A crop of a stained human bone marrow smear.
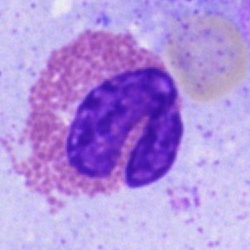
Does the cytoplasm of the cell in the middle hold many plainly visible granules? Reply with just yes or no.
Yes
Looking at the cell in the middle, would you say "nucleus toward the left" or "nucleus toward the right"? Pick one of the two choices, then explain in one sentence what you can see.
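Nucleus toward the right. Most of the cytoplasm lies to the left of the nucleus.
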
